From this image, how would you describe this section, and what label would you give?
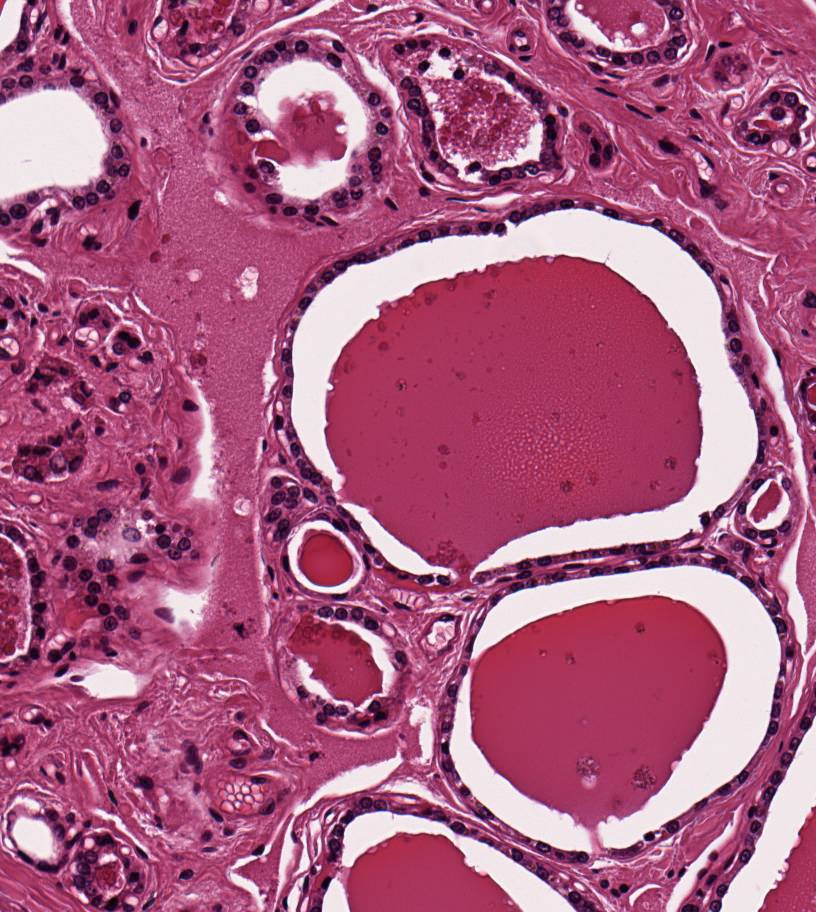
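First, one layer of flattened to low cuboidal epithelial cells lines the large spaces, its nuclei small, round, dark-staining and in one row. Then, smaller tubules along the top contain granular pink material in their lumina. Pale pink, finely fibrillar stroma lies between the units. Thyroid.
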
